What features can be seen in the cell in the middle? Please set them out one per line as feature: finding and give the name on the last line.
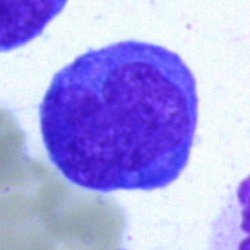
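Cytoplasm colour: deep blue
Vacuoles: none visible in the cytoplasm
Nuclear edge: a shallow notch at the top
Top left corner: part of another purple-staining cell
Cell type: blast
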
